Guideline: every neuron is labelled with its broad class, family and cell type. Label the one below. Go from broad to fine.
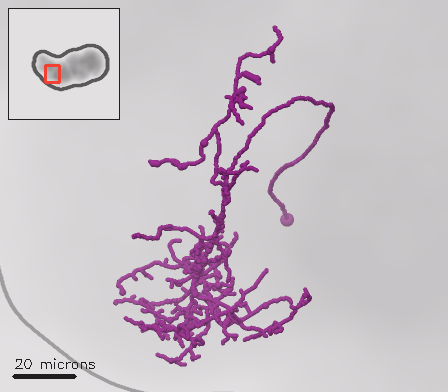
nerve-cord intrinsic neuron; hemilineage 12B; IN12B073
